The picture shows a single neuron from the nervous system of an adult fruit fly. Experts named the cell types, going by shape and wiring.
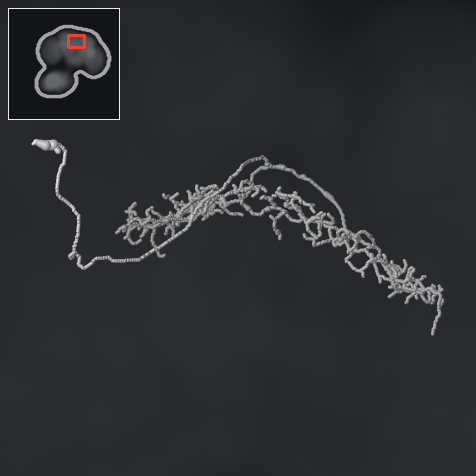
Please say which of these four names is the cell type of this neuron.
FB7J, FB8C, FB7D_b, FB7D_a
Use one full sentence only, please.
Under the cell type FB7D_a falls this neuron.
